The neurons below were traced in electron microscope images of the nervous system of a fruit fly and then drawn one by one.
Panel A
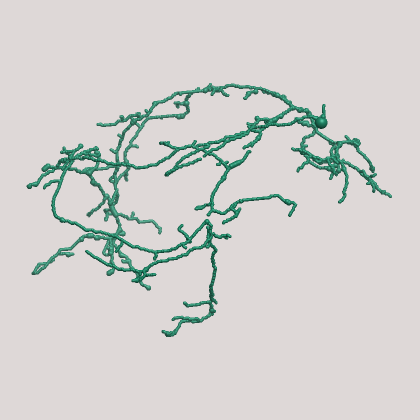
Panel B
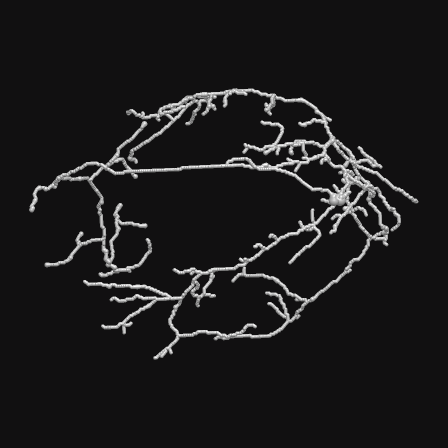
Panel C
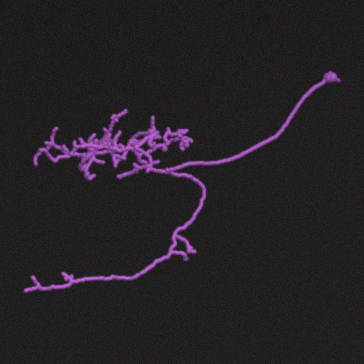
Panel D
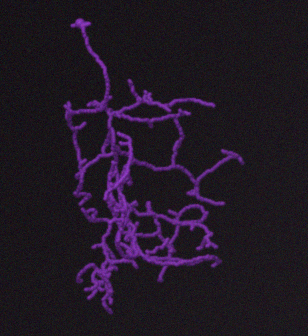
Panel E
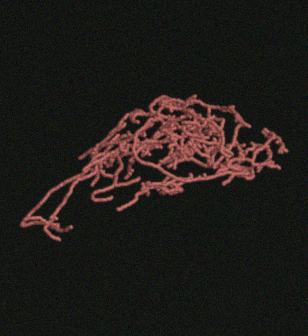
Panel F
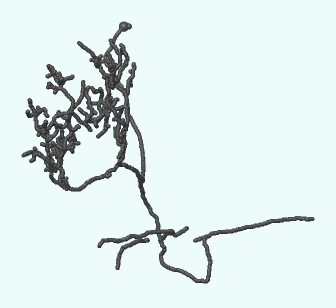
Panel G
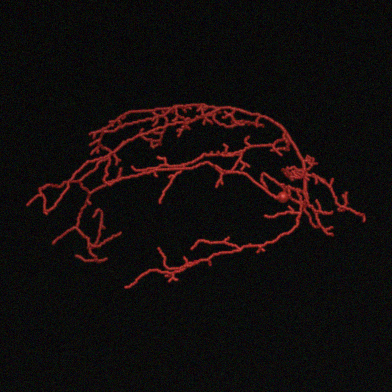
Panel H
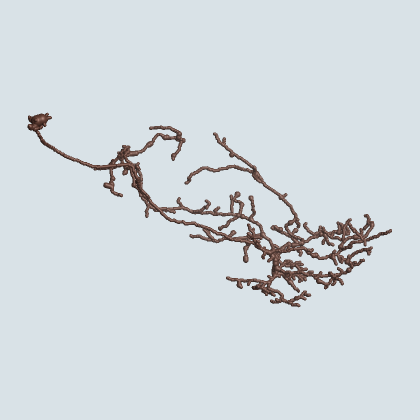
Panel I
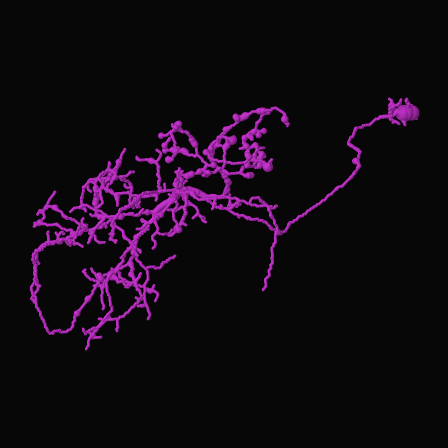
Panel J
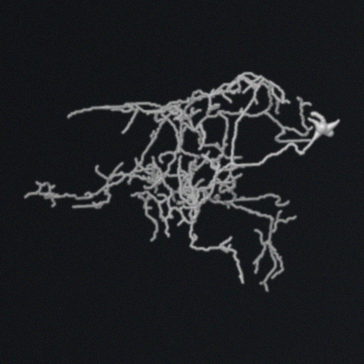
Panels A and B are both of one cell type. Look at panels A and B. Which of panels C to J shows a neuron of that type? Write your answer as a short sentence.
The neuron in panel G is of the same cell type.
